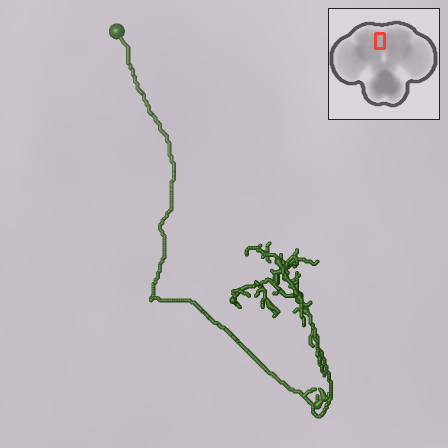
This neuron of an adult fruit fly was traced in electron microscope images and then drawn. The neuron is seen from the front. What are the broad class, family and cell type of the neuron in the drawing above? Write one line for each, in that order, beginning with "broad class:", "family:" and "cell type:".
broad class: central-brain intrinsic neuron
family: class CX
cell type: vDeltaK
